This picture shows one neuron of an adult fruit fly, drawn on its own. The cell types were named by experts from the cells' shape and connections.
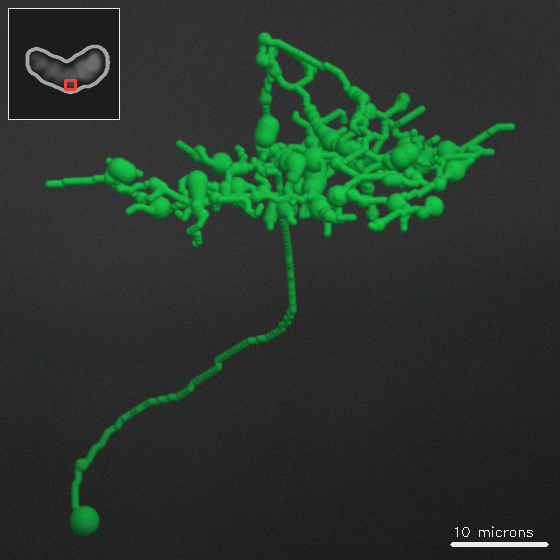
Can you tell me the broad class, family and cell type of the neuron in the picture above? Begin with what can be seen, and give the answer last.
The cell body can be seen at the lower left of the picture. By the scale bar it is about 50 microns tall in this view. The picture shows dozens of branch ends. This is an optic-lobe intrinsic neuron. The family is Cm. The cell type is Cm6.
